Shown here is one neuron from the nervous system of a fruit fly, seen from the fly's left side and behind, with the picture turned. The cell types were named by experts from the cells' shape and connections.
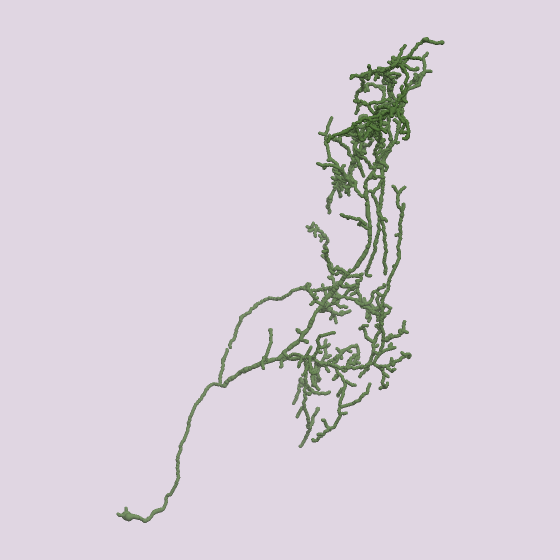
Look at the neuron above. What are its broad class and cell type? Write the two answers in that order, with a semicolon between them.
central-brain intrinsic neuron; LAL019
